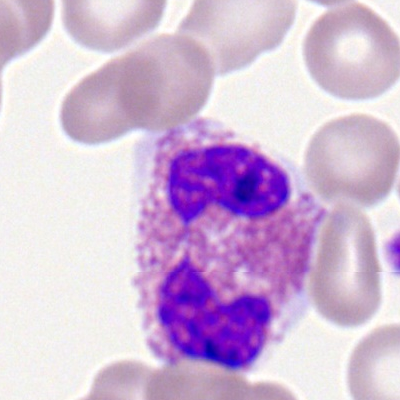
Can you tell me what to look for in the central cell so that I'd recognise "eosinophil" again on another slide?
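Central cell, taken as an eosinophil.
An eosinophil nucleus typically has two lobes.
Fits: nucleus here in two lobes, one upper, one lower, separated by a band of granular cytoplasm.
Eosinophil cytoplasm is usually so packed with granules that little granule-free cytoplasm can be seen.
Fits: cytoplasm packed with many coarse pink-red granules. Also seen: chromatin dense and dark purple, in coarse clumps.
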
